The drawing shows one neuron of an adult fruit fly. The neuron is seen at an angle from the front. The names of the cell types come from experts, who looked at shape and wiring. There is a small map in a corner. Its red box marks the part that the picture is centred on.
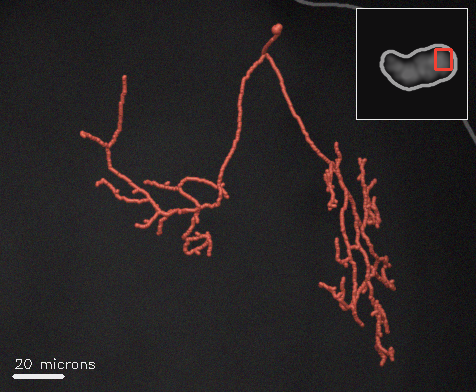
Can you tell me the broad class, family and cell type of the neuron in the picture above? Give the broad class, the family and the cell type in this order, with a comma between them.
visual projection neuron, MeVP, MeVP14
